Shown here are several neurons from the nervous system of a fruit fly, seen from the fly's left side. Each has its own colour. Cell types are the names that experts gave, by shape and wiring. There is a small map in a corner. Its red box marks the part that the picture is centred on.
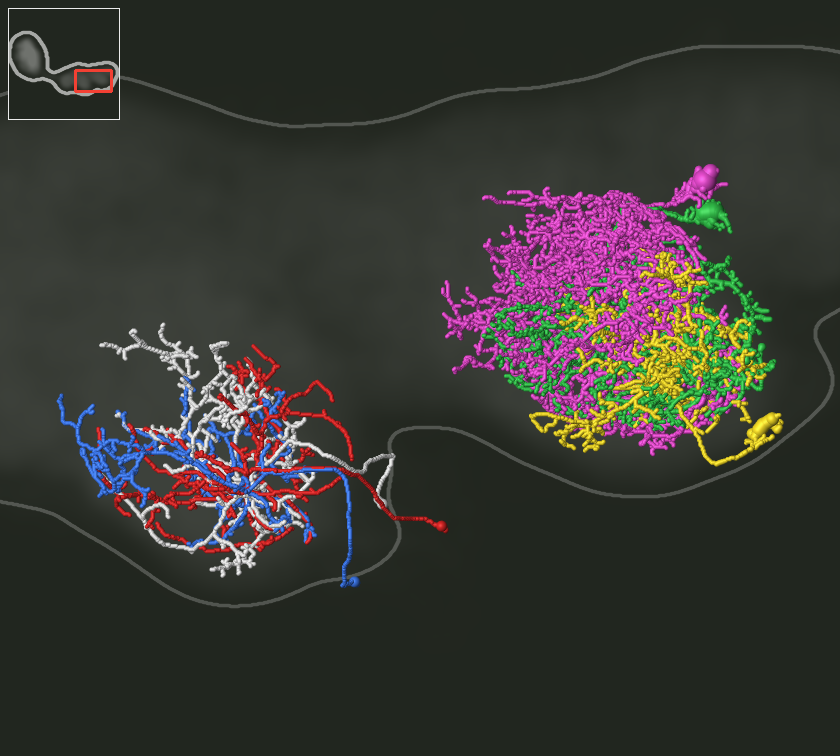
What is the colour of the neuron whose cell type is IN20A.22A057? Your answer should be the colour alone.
blue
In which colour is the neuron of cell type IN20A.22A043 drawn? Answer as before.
white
